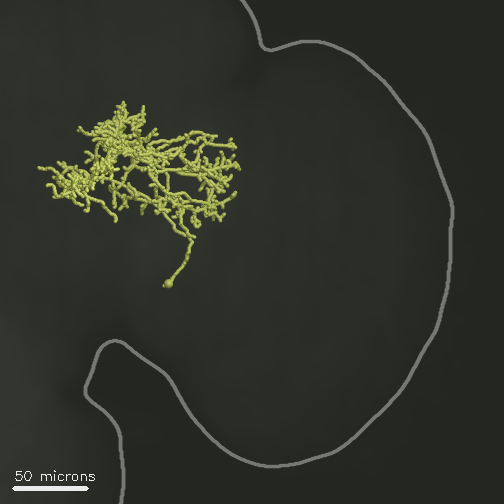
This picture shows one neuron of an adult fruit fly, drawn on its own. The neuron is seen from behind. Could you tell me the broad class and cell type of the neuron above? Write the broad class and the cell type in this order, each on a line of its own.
central-brain intrinsic neuron
PVLP012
